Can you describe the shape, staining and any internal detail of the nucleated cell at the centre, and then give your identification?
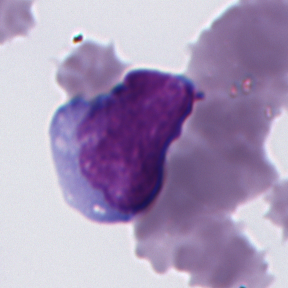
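Start with the nucleus: a single unsegmented mass with a lumpy edge. It sits toward the right side of the cell, reaching the right edge, and fills about 60% of the cell's area. Next, the cytoplasm is pale blue and forms a broad band on the left side. Last, a few small clear spots lie in that cytoplasm near the lower left. Named, this is a myeloblast.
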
